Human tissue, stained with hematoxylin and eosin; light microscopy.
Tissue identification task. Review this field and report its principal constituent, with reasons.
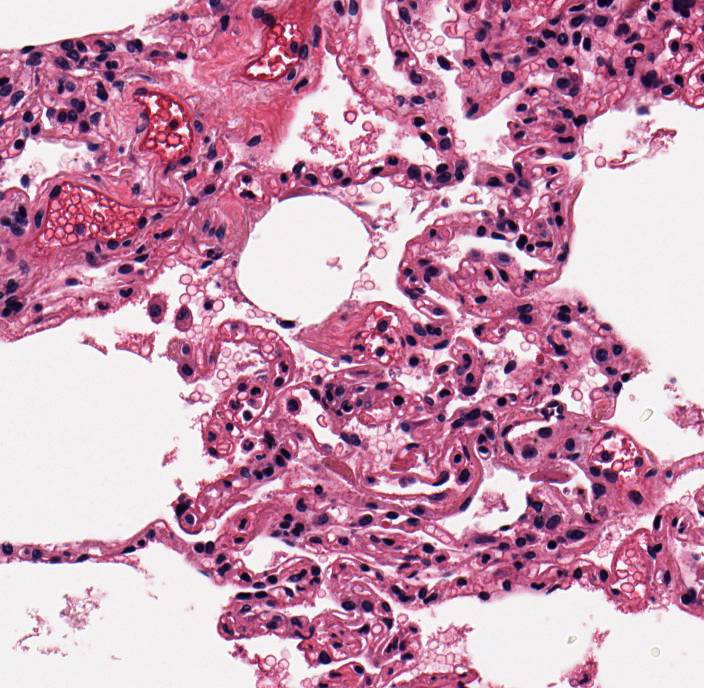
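The structure shown is an alveolus. Septal nuclei are dark, small and oval to elongated.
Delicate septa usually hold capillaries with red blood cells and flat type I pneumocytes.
In the upper left, several vessels are packed with red blood cells. Loose red blood cells lie scattered in the spaces around and below the central round space. No fat cells appear.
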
